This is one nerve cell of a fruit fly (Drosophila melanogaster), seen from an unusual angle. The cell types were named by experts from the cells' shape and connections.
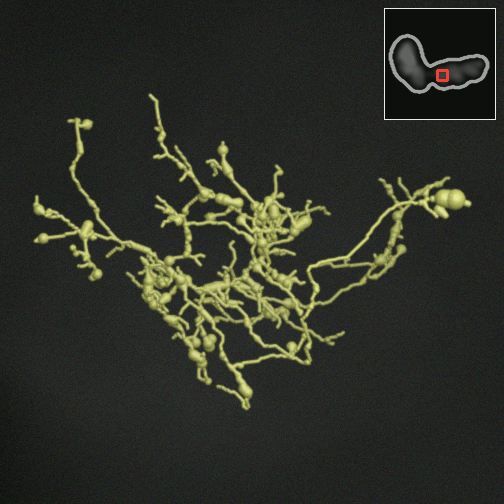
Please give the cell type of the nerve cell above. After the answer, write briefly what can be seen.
It is of cell type IN01B049. This is a nerve-cord intrinsic neuron. The cell body can be seen on the right of the picture. The picture shows dozens of branch ends.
